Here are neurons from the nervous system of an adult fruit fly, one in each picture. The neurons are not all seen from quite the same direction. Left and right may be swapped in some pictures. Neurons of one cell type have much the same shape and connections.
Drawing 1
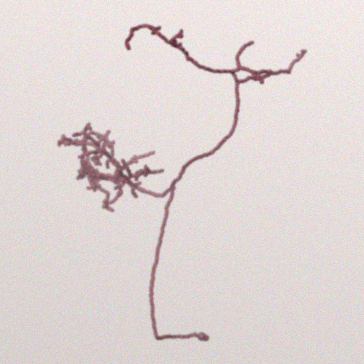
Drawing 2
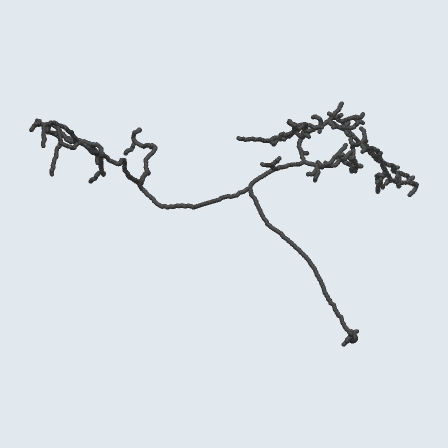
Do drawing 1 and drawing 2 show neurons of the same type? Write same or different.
different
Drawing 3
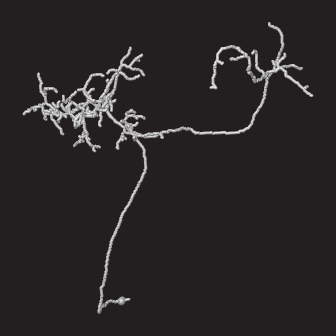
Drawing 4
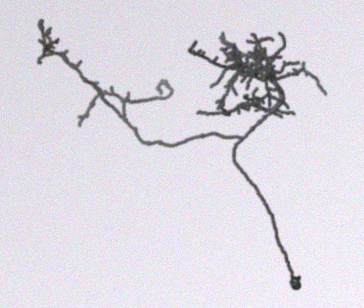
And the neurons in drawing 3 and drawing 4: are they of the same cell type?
same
